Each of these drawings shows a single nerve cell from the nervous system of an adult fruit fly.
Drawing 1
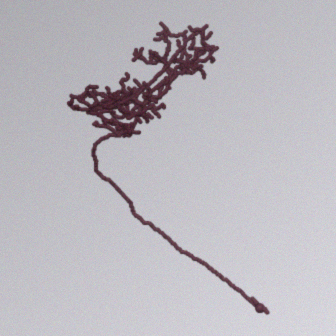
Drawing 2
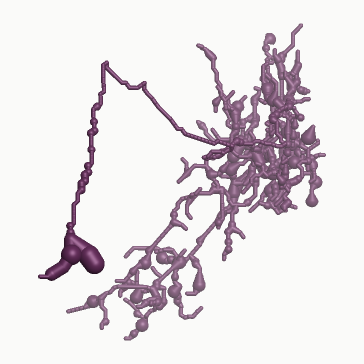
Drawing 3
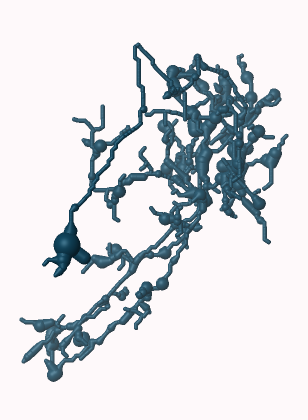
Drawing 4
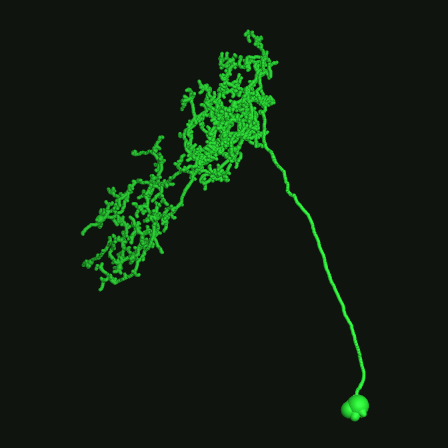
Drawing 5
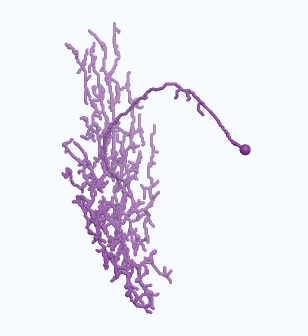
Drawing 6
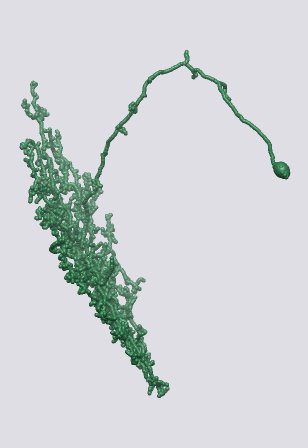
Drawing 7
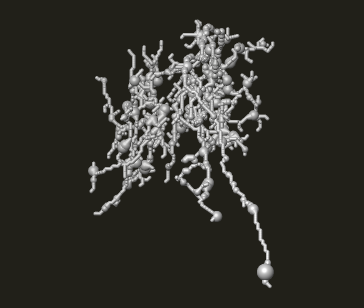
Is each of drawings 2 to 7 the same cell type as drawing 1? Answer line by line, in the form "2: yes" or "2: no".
2: yes
3: yes
4: yes
5: no
6: no
7: no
